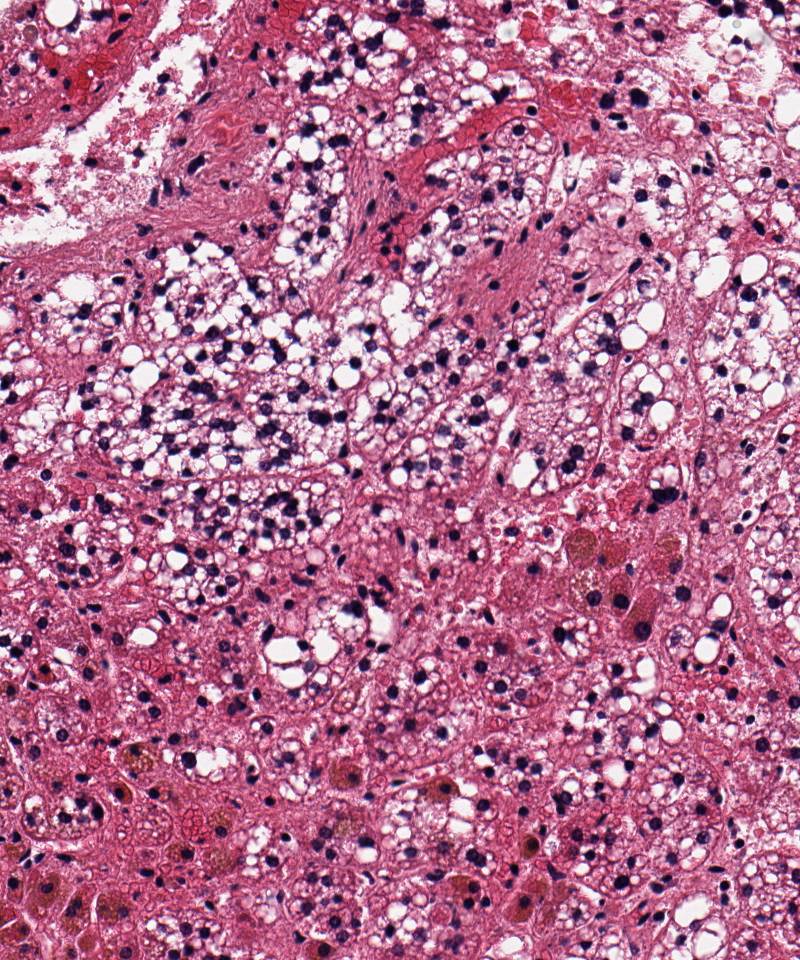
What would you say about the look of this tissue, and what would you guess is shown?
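Most cells in the upper and middle field have pale cytoplasm filled with many clear round vacuoles; nuclei are small, round, dark and fairly uniform. Toward the bottom, more cells have compact pink cytoplasm with few vacuoles. This is adrenal gland.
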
